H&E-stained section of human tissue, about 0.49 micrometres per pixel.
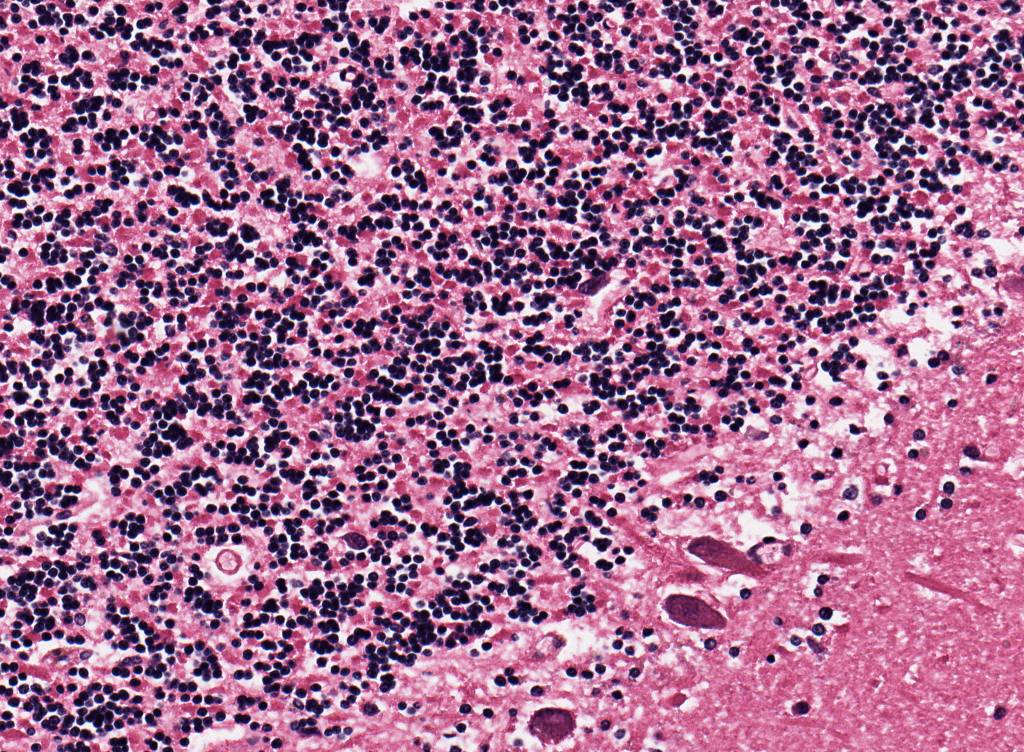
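Cerebellum, H&E. Densely cellular zone across upper left and most of field: closely packed small round dark nuclei, very scant visible cytoplasm. Pale, sparsely cellular zone in lower right corner. Large neurons with abundant purple-pink cytoplasm lie singly along the border, lower centre-right; only a few visible.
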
